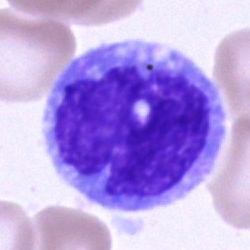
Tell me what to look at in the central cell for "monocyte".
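Monocyte. Cytoplasm: small pale clear spots along the upper edge of the nucleus.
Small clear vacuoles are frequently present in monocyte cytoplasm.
The pale clear spots here agree with this. Nucleus: deep notch entering from the lower left; occupies most of the cell, leaving a moderate rim of cytoplasm. One round white clear spot near the centre of the nucleus.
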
